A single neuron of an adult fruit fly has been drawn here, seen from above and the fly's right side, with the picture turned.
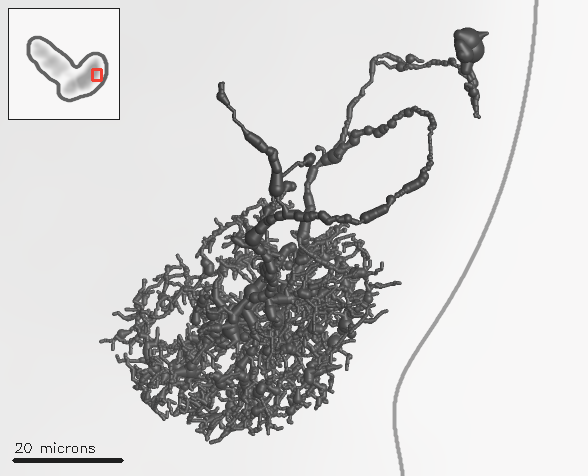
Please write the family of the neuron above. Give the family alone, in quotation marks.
"hemilineage VLPa1_lateral"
